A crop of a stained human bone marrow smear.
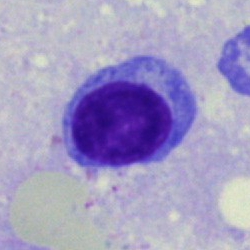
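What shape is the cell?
Oval, I'd say, with a smooth border.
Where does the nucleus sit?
Off-centre toward the lower left, which leaves a wider band of cytoplasm at the upper right.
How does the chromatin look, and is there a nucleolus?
Dense and dark purple; no nucleolus is visible.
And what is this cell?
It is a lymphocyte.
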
